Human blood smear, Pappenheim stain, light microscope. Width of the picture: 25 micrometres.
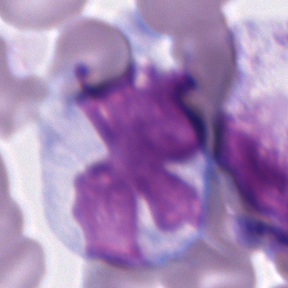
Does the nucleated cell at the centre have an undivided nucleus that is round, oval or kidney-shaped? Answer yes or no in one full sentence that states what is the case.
No, separate lobes make up the nucleus of this cell.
